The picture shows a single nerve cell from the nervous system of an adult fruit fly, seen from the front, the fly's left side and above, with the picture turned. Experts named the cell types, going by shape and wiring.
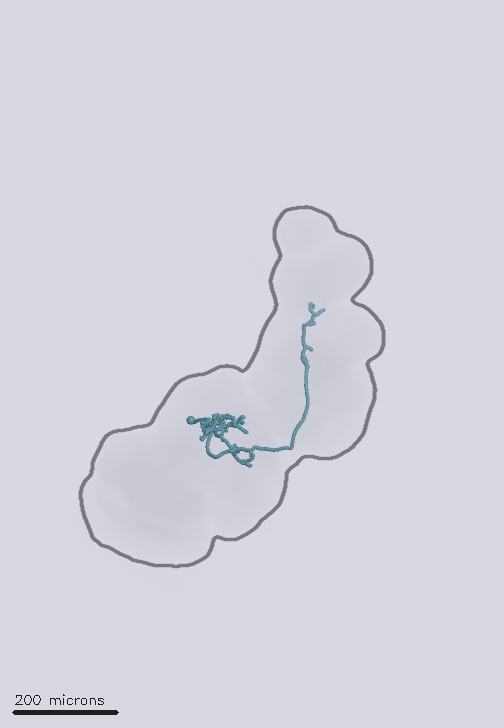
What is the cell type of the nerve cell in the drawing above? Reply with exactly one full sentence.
This nerve cell belongs to the cell type DNpe012_a.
